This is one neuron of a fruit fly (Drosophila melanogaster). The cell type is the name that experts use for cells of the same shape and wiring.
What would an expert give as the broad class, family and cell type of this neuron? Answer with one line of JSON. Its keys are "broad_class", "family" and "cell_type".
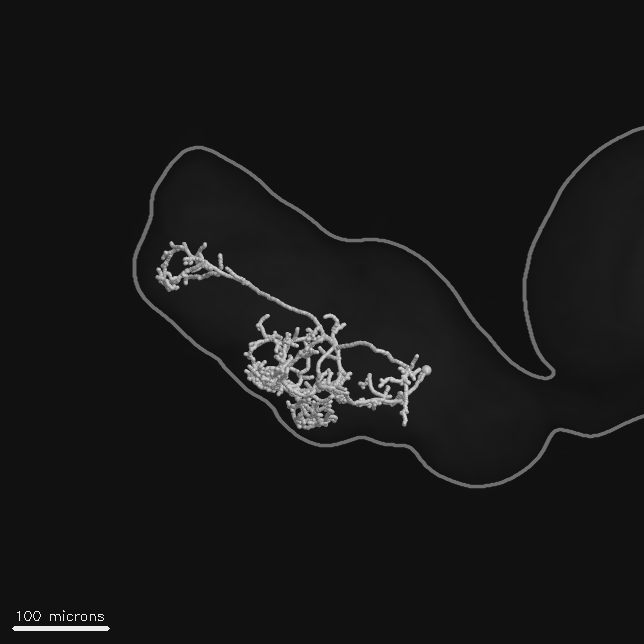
{"broad_class": "nerve-cord intrinsic neuron", "family": "hemilineage 09B", "cell_type": "IN09B006"}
